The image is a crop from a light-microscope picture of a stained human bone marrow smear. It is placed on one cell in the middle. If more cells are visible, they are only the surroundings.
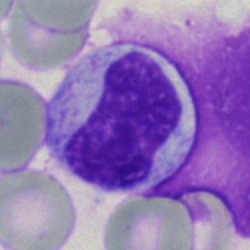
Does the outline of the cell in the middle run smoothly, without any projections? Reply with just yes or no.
Yes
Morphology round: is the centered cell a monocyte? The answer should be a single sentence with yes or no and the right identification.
No, it is a metamyelocyte rather than a monocyte that the middle of the crop contains.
